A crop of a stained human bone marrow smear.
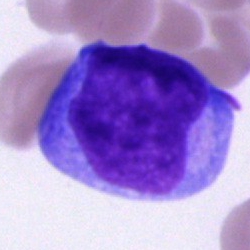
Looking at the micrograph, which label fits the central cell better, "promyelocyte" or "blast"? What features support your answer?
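This one is a blast. Look at the nucleus first: it is large and irregular in outline, and it fills most of the cell. It sits toward the top, reaching right up to the upper edge. Its chromatin is deep purple and mottled, with darker and lighter patches. The cytoplasm is blue, and it forms a broader rim below the nucleus than above it.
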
